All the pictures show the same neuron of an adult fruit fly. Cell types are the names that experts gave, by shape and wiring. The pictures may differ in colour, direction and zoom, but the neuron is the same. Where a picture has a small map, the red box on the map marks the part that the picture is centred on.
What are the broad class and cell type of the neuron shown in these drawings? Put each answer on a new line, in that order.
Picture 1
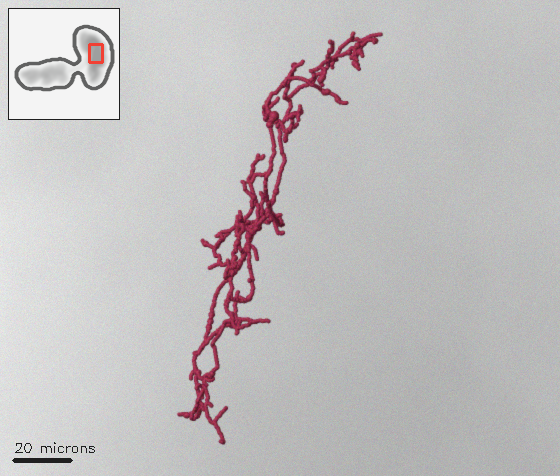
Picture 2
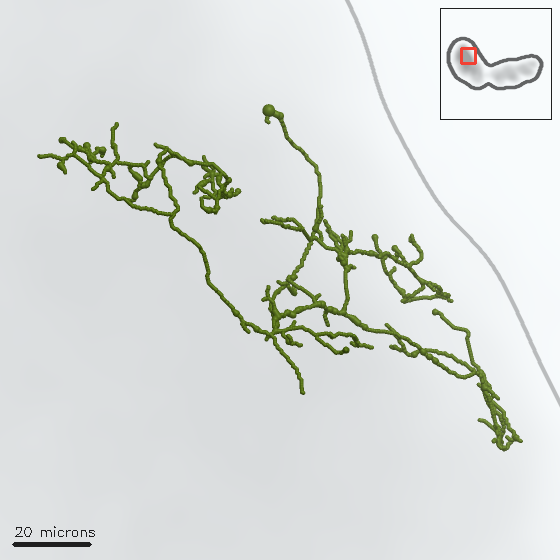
central-brain intrinsic neuron
SMP427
